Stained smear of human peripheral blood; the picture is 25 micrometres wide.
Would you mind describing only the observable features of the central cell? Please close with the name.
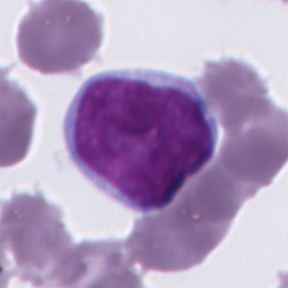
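Sure: it's about 13 micrometres across, and the nucleus alone is about 12 micrometres. The nucleus takes up about 80% of the cell's area, so only a narrow rim of cytoplasm is left around it. That cytoplasm is pale blue. The chromatin looks finely textured and evenly spread, with no coarse dark clumps. The edge is smooth, without any surface projections. It's a myeloblast.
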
